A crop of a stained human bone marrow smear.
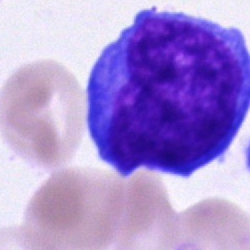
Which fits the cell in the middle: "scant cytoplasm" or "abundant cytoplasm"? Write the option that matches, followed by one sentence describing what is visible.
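Scant cytoplasm. The nucleus fills most of the cell.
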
